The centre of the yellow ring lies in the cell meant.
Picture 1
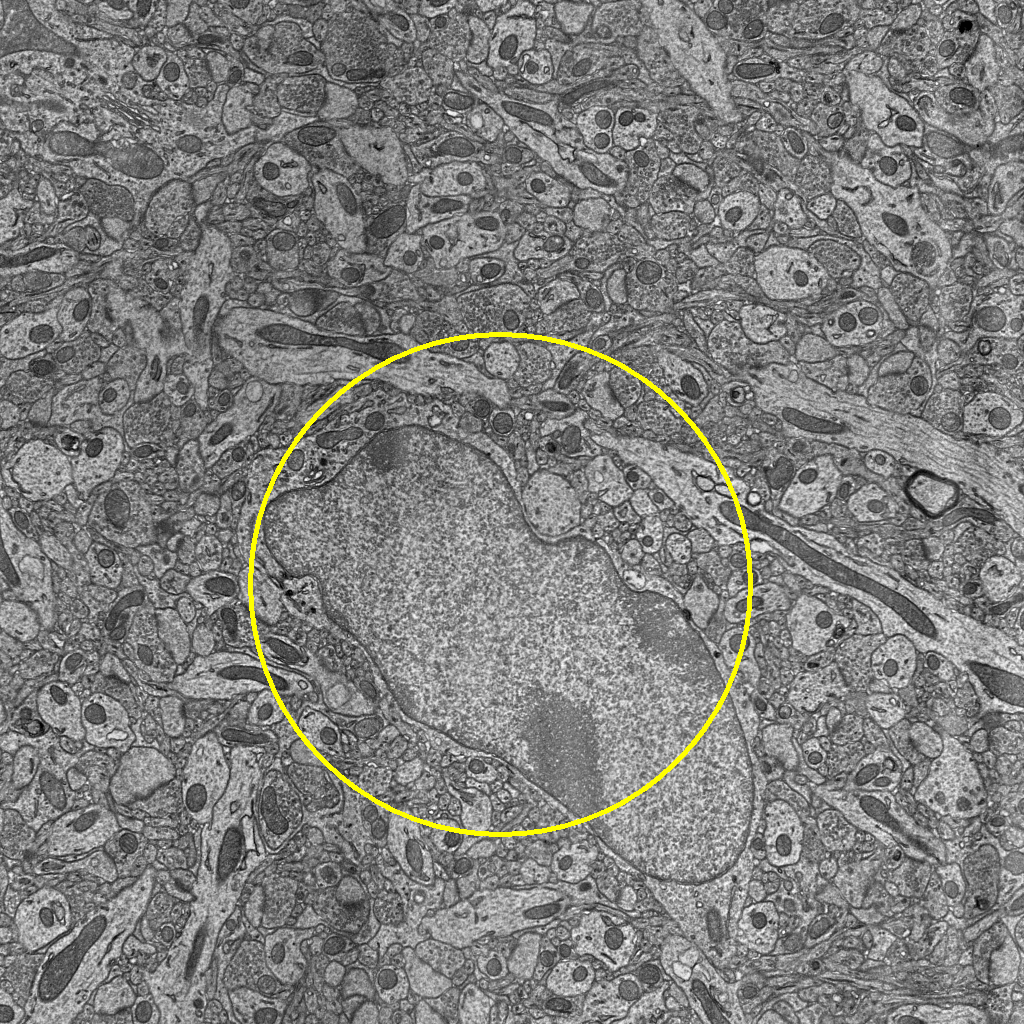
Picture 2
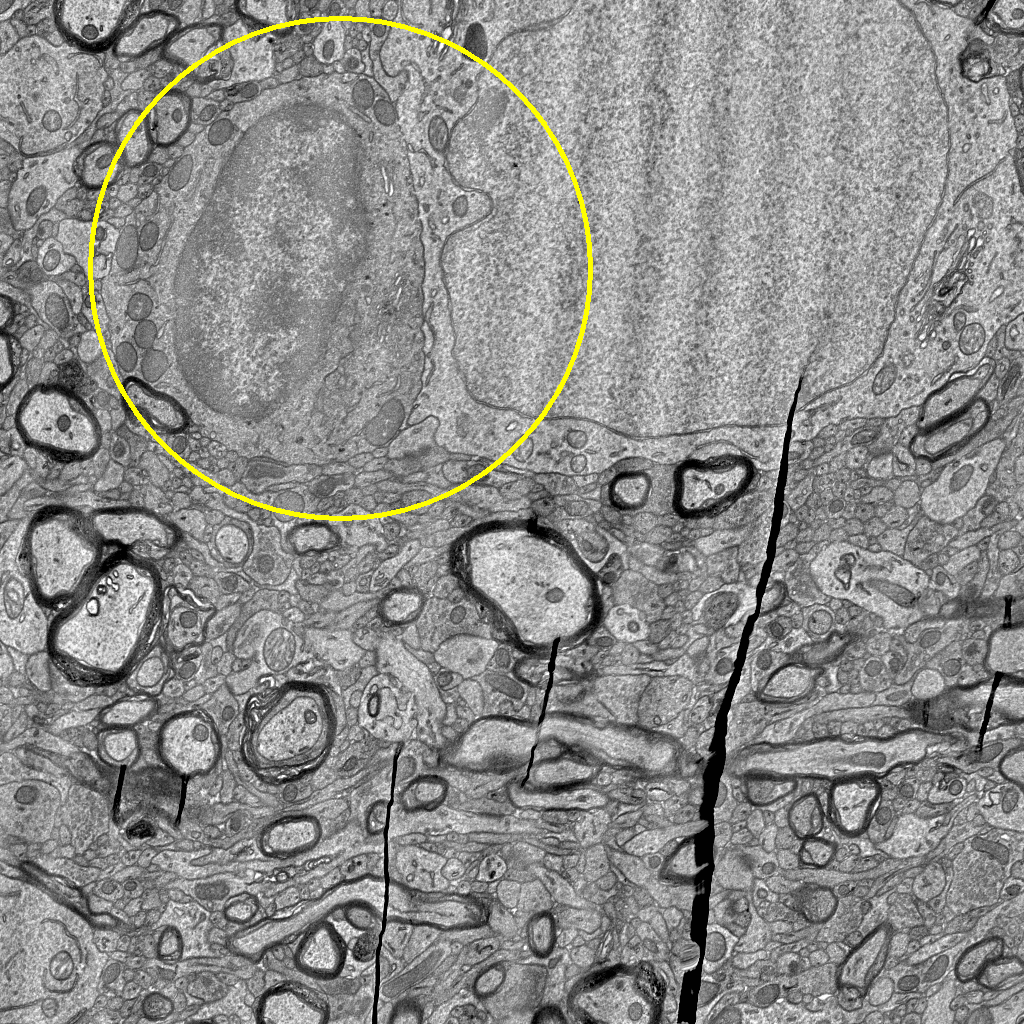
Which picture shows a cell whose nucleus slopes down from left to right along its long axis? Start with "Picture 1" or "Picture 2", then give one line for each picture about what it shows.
Picture 1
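What picture 1 shows: The nucleus is elongated and runs from upper left to lower right.
What picture 2 shows: The long axis of the nucleus runs roughly up and down, leaning slightly from upper right to lower left.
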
